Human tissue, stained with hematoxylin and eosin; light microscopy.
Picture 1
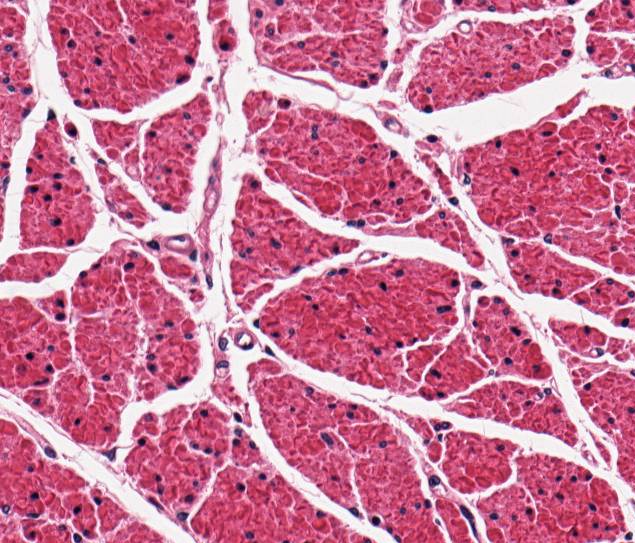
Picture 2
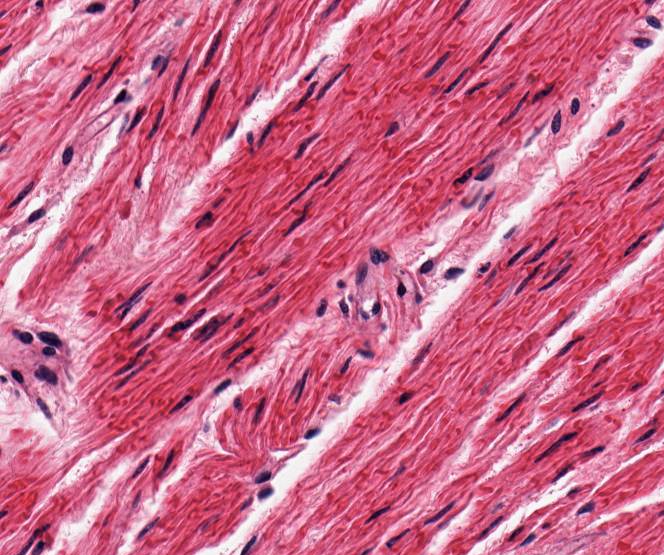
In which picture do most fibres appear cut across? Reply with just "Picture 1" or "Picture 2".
Picture 1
